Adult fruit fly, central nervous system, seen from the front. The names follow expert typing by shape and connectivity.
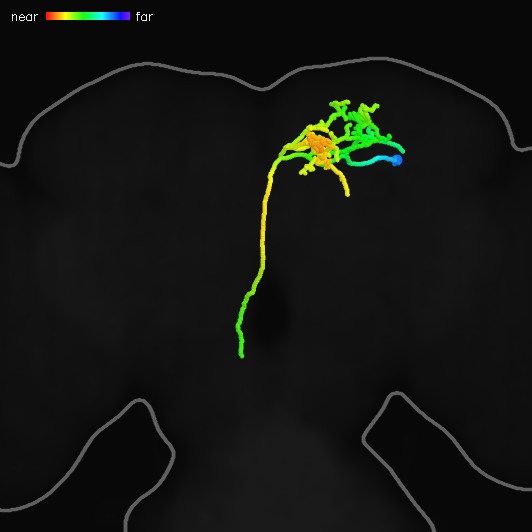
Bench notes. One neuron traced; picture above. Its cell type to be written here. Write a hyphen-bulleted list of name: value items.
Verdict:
- cell type: SIP053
